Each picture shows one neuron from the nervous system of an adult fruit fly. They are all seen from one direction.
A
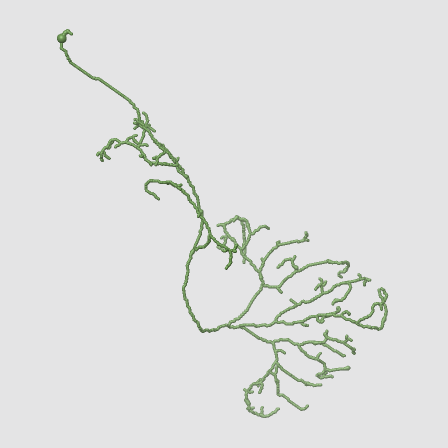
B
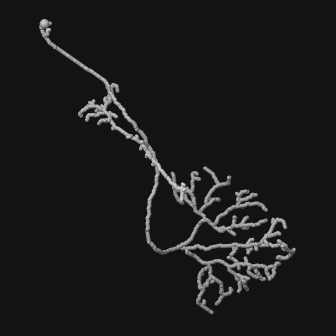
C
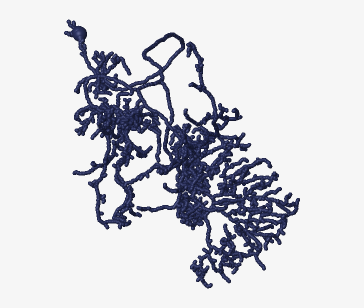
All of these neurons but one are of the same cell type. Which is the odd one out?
Picture C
